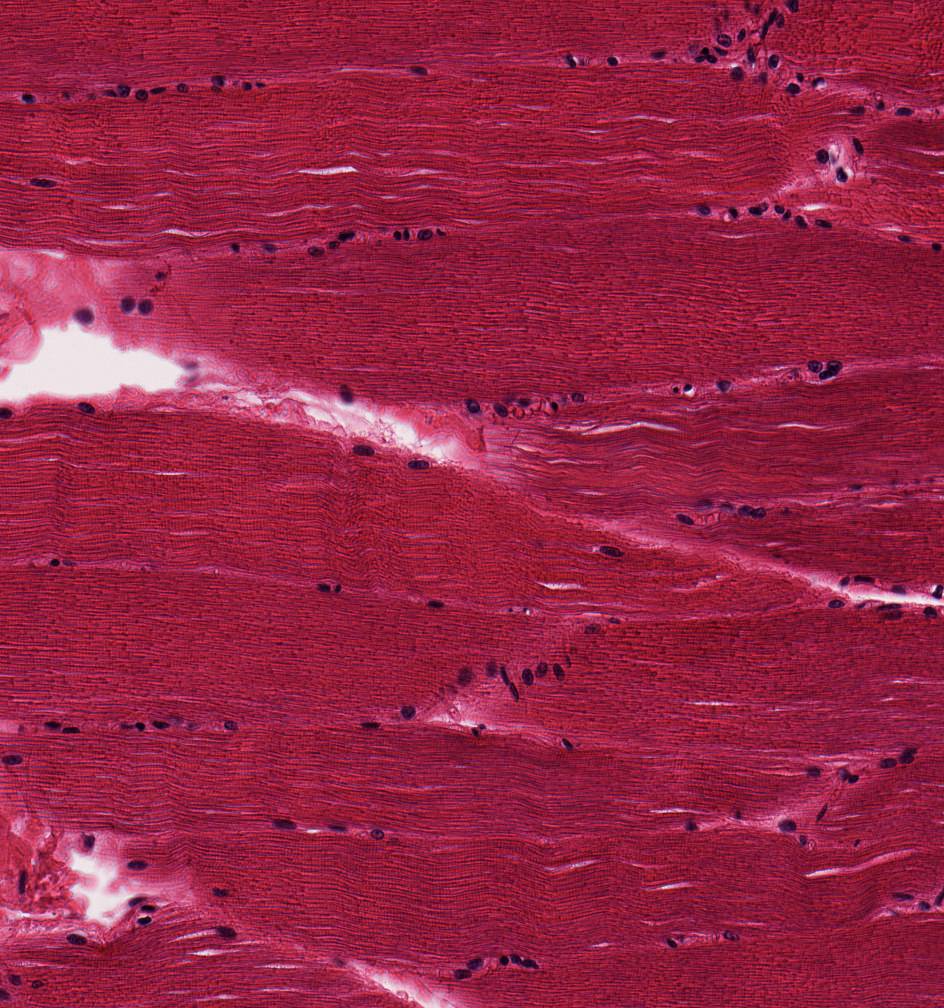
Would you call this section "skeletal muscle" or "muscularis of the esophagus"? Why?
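The section shows skeletal muscle. Its small dark oval nuclei lie at the edges of the fibres, not in their centres.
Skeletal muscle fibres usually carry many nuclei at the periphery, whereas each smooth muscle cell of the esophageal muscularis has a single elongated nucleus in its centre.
Long parallel fibres run unbranched and roughly horizontally across the whole field, their cytoplasm deep red with eosin.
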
